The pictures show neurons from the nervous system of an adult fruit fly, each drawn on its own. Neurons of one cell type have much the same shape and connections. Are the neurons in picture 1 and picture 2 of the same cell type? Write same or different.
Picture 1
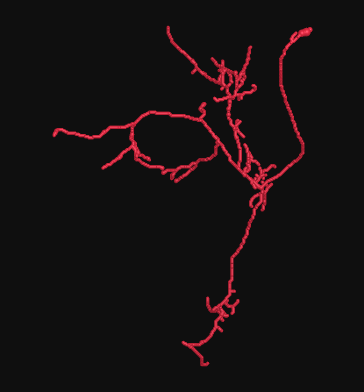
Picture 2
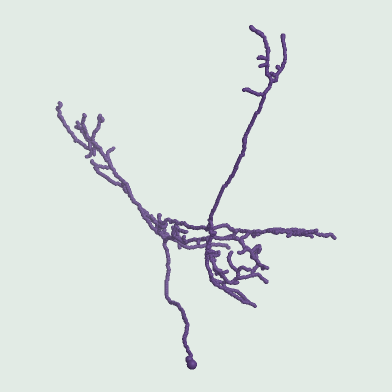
same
